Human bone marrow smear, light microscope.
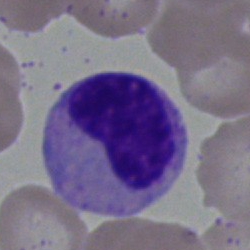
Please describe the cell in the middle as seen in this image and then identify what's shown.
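First, the outline: round and smooth. Next, nuclear position: off-centre, toward the upper right. Then the nuclear border: a shallow indentation on the lower left. Finally, nucleoli: none visible. This cell is a metamyelocyte.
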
